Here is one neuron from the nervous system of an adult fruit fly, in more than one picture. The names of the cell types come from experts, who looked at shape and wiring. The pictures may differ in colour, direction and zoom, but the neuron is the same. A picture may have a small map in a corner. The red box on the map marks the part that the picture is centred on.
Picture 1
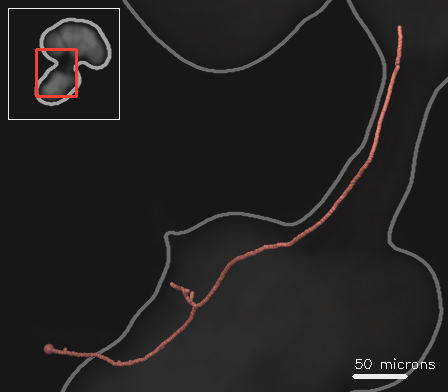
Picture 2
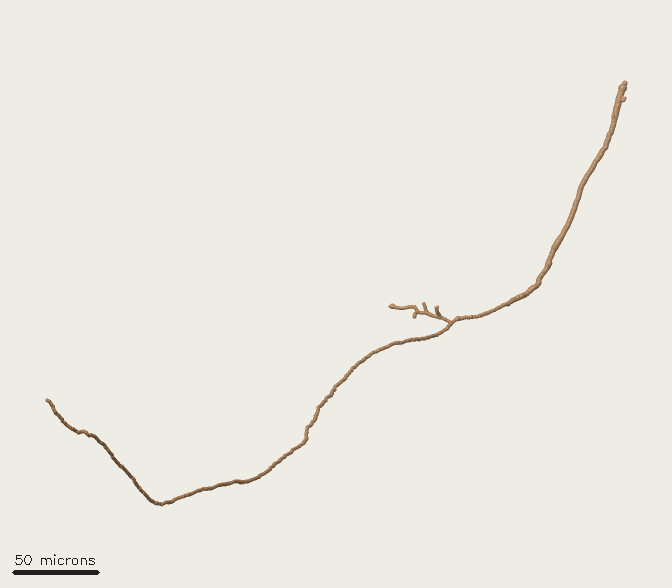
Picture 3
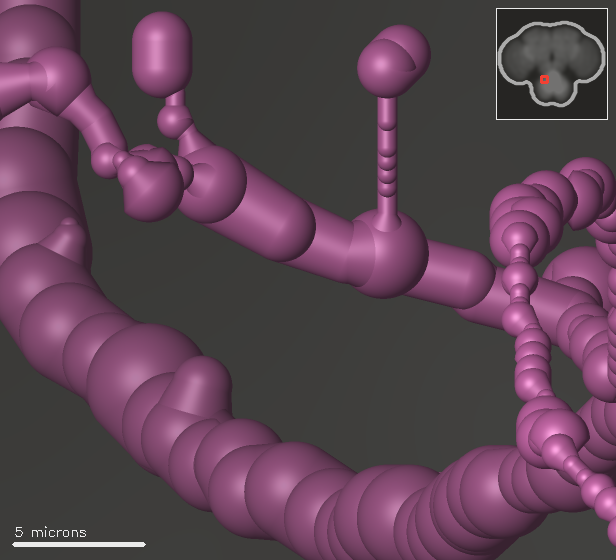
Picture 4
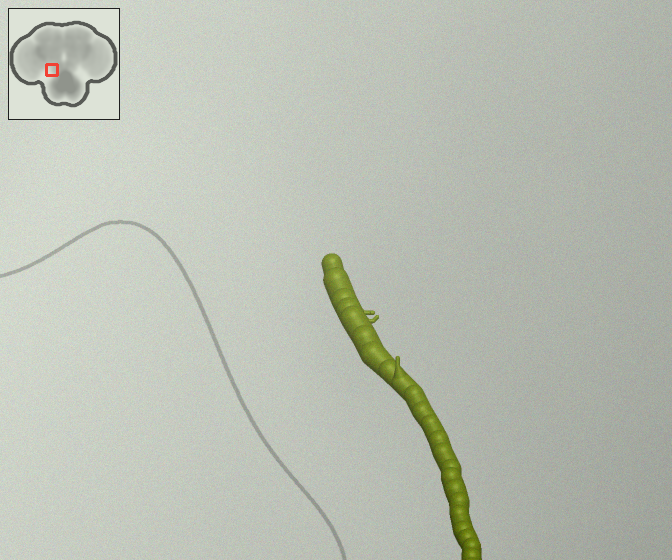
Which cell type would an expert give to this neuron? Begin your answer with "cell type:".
cell type: SApp01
